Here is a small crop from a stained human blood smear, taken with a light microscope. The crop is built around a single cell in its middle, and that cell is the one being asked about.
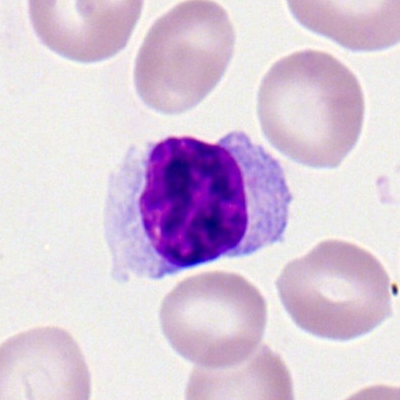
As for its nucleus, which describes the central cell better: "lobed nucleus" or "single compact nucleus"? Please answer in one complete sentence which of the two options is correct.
The nucleus of this cell is one compact round, oval or kidney-shaped mass.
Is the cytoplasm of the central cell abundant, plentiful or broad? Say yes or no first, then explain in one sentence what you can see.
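Yes. The cytoplasm extends well out to the left and right of the nucleus rather than forming only a thin rim.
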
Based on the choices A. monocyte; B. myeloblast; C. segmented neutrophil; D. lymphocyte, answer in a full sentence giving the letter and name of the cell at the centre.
Since the cell in the middle is a lymphocyte, option D is correct.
